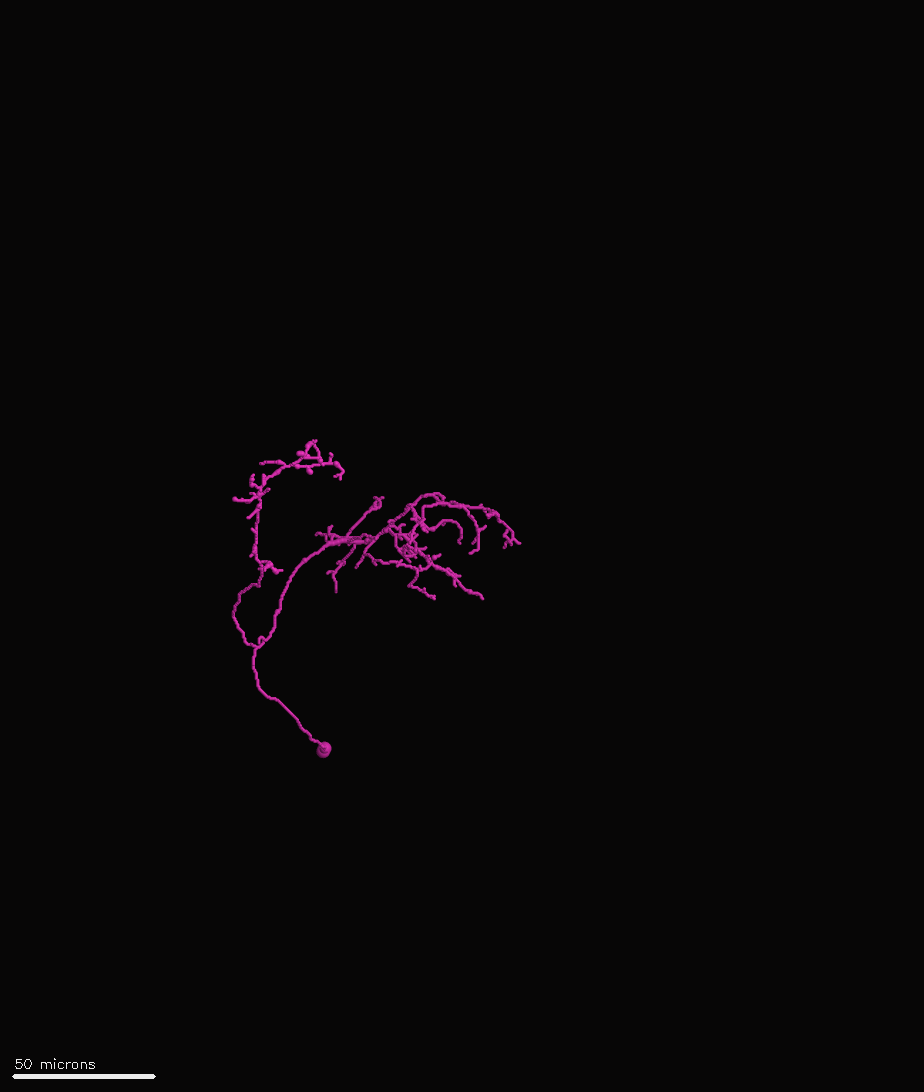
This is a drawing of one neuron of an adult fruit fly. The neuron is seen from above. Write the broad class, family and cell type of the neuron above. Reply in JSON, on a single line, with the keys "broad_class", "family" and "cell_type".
{"broad_class": "visual projection neuron", "family": "hemilineage VLPp&l1_lateral", "cell_type": "LC43"}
